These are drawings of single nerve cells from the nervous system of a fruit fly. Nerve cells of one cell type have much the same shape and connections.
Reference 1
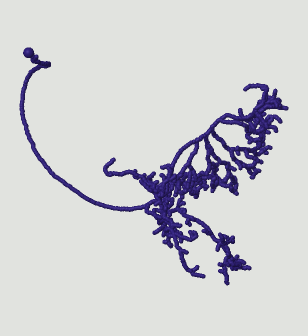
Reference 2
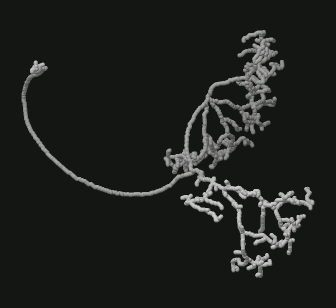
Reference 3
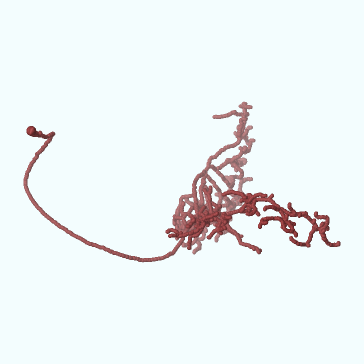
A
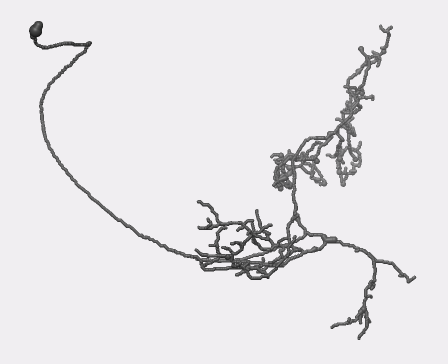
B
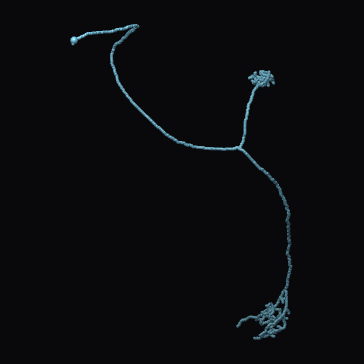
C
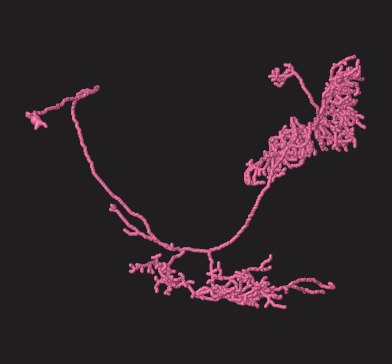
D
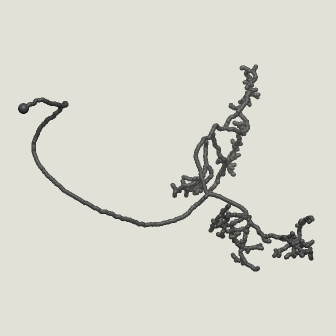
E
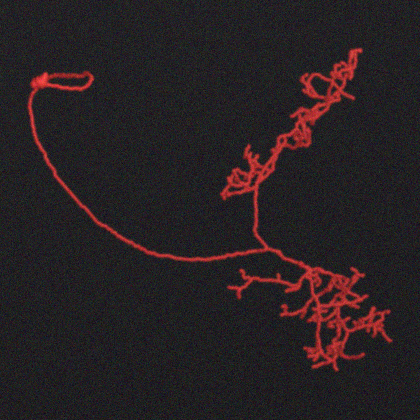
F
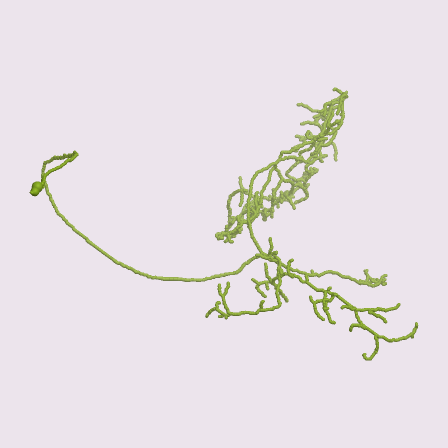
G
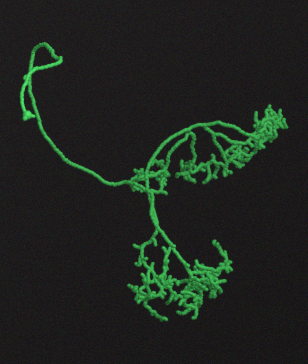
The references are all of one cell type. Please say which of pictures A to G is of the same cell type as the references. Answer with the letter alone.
F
